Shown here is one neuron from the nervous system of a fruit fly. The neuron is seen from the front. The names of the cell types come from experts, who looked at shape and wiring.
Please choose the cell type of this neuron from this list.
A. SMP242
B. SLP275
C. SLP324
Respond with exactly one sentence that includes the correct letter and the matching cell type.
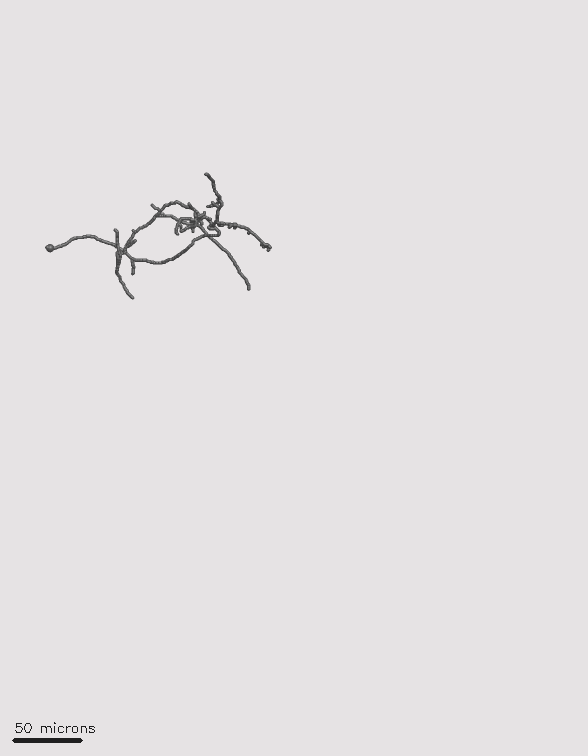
The neuron falls under SLP324, the cell type named in option C.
